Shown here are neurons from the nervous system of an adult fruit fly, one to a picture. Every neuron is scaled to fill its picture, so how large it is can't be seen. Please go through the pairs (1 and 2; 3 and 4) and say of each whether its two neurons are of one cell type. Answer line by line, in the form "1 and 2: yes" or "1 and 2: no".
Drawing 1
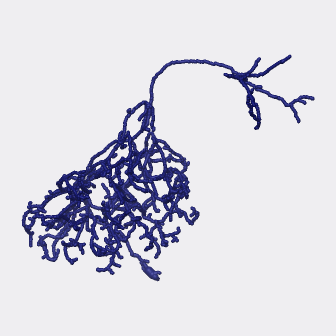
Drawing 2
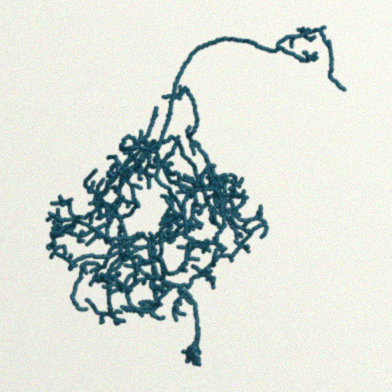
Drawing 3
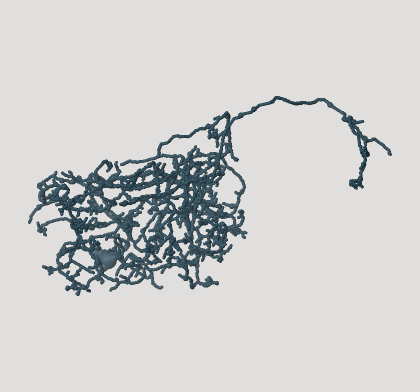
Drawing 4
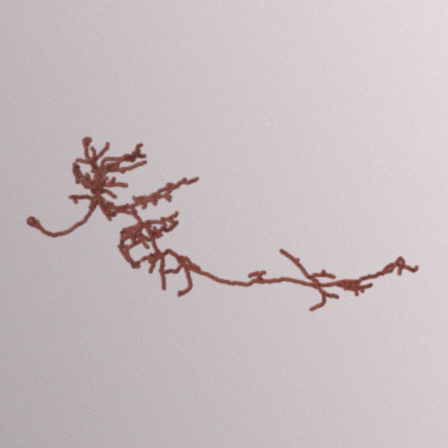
1 and 2: yes
3 and 4: no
